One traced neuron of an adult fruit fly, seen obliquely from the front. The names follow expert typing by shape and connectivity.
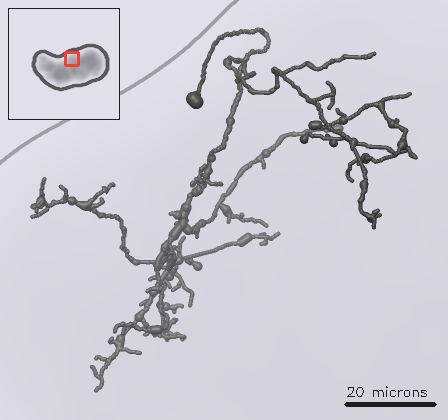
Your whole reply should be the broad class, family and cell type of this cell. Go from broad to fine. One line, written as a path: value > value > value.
central-brain intrinsic neuron > hemilineage LHd2 > SLP313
